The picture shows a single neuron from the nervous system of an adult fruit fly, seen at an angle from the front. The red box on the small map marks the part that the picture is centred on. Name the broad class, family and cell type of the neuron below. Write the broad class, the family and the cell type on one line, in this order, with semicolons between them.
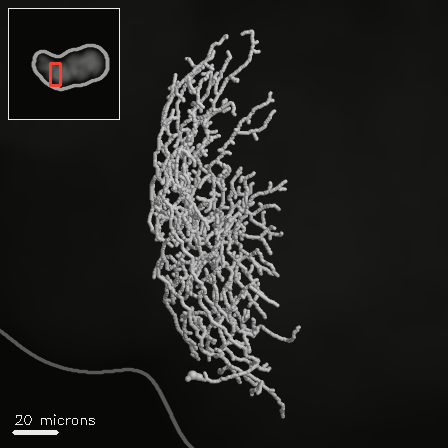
optic-lobe intrinsic neuron; Mi; Mi18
